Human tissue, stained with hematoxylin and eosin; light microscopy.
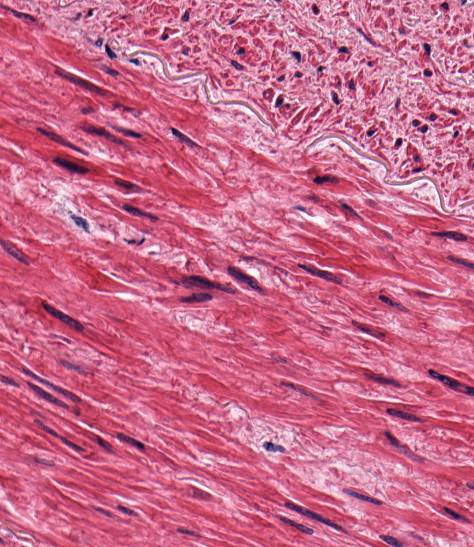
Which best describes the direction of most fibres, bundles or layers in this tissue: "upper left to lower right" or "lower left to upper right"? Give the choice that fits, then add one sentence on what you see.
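Upper left to lower right. Long pink fibres run in parallel diagonally from the upper left toward the lower right across most of the field.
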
